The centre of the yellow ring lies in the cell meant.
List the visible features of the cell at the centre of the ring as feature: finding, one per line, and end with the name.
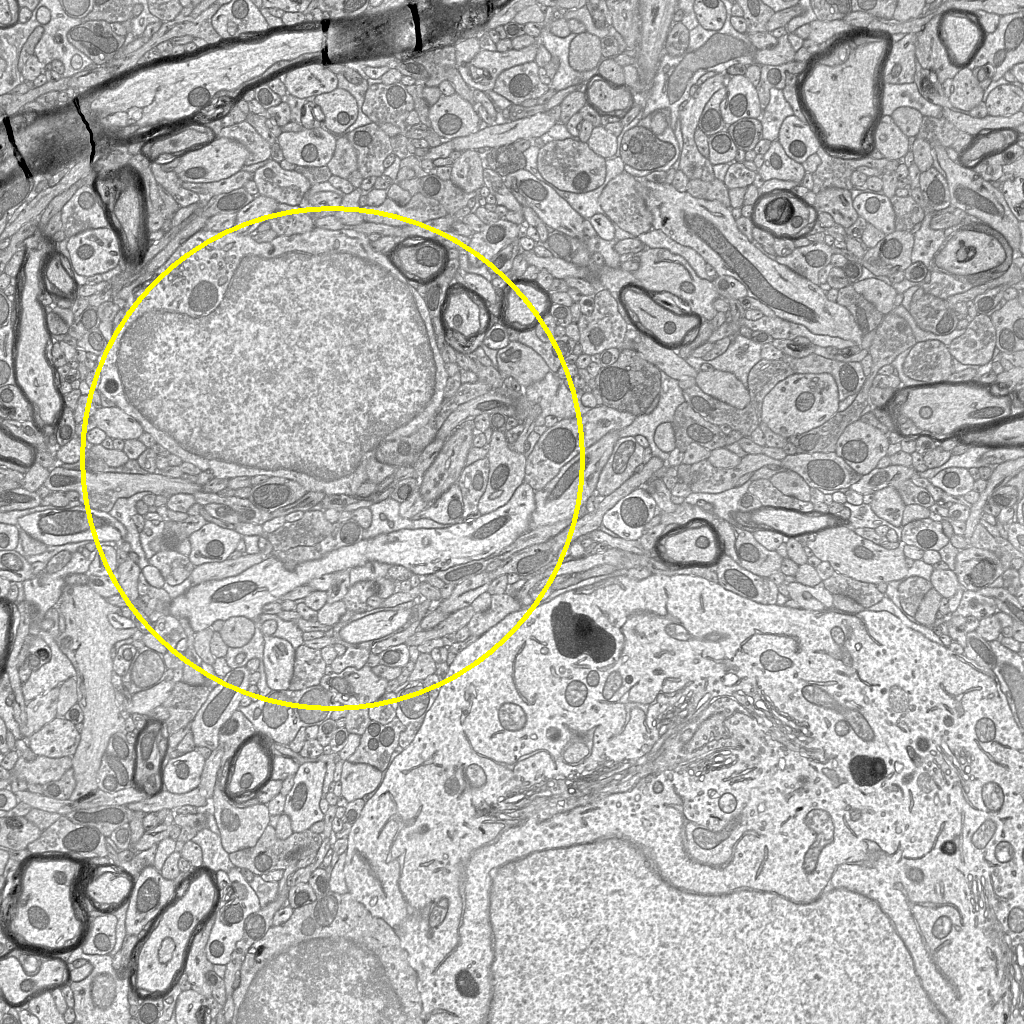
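Chromatin: finely granular, mottled throughout, no thick dark band along envelope
Nucleolus: none distinct
Cytoplasm: no stacked cisterns of rough endoplasmic reticulum
Surroundings: several myelinated axons close to upper right edge of cell body
Identity: oligodendrocyte precursor cell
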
